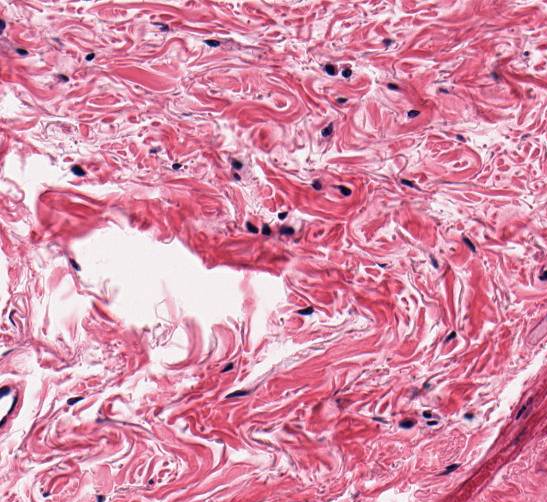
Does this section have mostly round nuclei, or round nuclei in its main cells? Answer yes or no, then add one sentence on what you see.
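No. The scattered nuclei are small, dark and mostly elongated, consistent with fibroblasts lying between the bundles.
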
